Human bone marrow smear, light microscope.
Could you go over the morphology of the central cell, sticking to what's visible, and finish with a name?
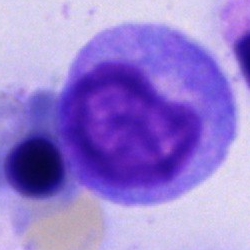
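Round and smooth in outline, this cell holds a kidney-shaped nucleus notched on its upper right side. The nucleus lies toward the left, so a wider band of cytoplasm lies on the right. That cytoplasm is moderate in amount and pale blue-violet. The cell is a promyelocyte.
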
